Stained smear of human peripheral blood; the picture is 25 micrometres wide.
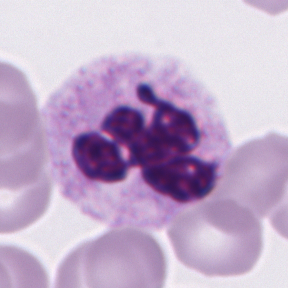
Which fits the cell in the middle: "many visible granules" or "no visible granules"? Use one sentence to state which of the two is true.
Its cytoplasm contains many granules that can be seen.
